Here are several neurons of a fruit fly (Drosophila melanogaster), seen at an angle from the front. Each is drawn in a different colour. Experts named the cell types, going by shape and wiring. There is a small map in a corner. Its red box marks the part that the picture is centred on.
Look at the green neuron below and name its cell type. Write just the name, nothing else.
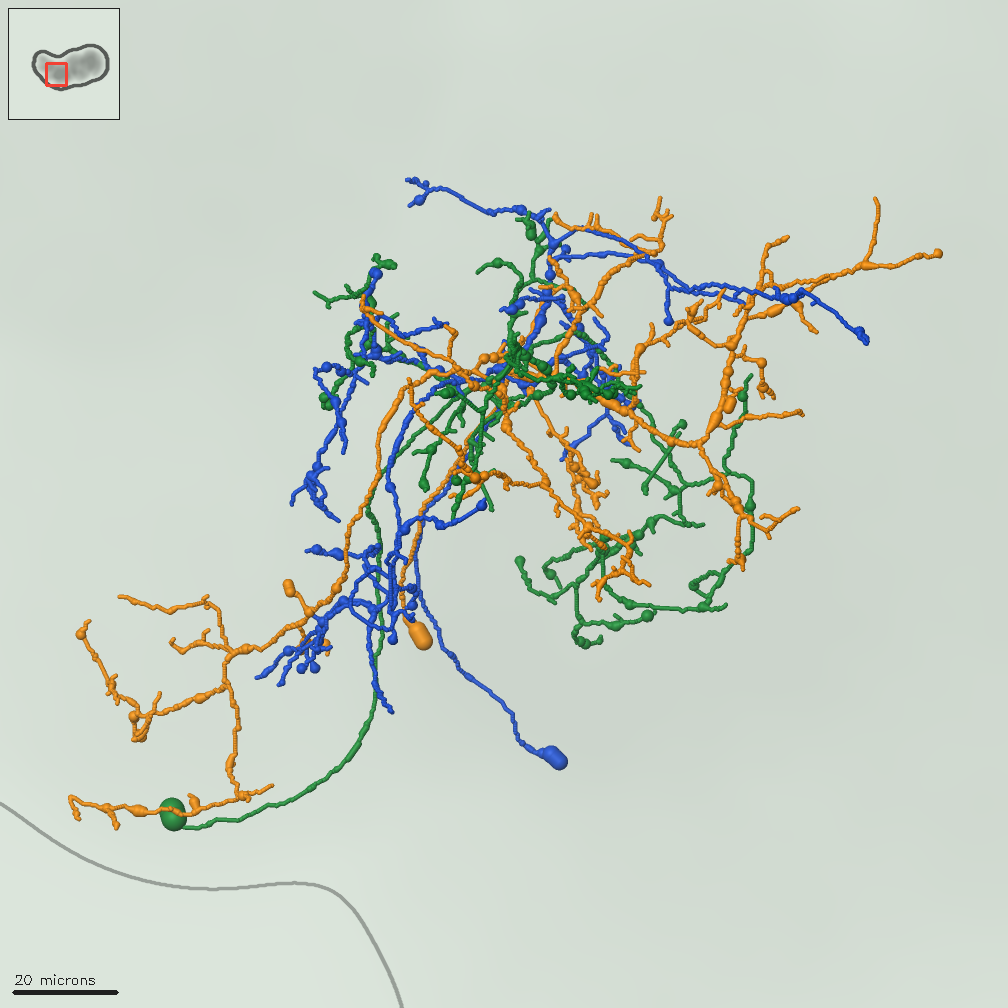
IN12B063_a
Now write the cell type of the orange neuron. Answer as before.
IN12B063_c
